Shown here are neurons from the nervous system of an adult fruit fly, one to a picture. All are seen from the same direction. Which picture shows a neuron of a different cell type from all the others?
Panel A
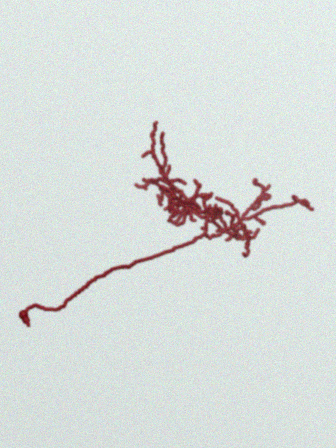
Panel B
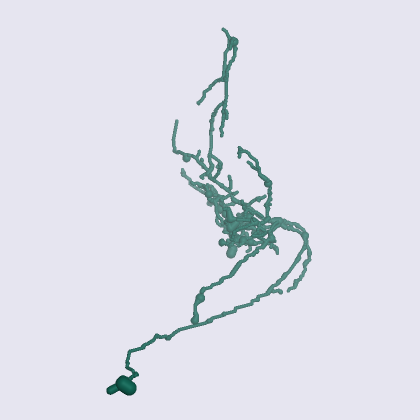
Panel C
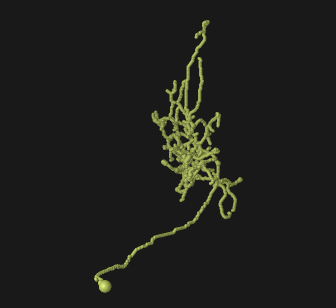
A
